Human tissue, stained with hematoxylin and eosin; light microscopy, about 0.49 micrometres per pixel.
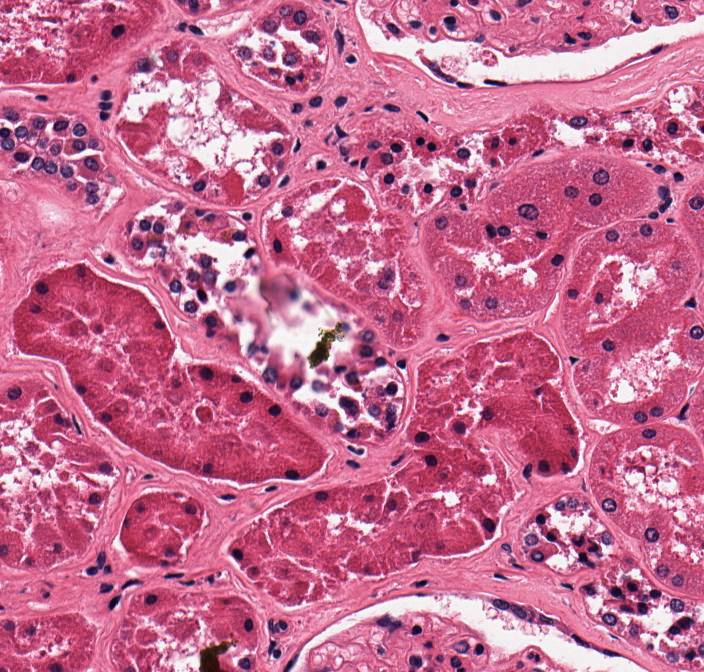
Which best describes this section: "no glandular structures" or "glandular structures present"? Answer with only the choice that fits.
Glandular structures present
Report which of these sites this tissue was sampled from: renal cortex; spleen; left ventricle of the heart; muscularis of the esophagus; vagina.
renal cortex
